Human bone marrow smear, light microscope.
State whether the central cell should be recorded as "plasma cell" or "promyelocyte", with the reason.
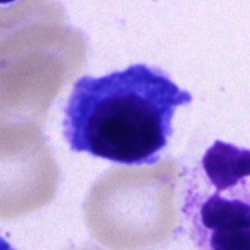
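This is a plasma cell.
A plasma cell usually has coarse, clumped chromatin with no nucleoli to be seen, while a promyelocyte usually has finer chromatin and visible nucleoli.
What decides it here is the nuclear chromatin, which stains very dark and dense rather than fine. The nucleus sits toward the lower part of the cell, leaving a wider band of deep blue cytoplasm above it. The cell outline is irregular and ragged, with several small bulges.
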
